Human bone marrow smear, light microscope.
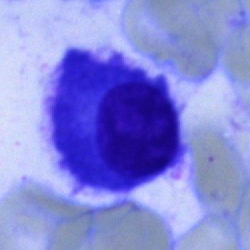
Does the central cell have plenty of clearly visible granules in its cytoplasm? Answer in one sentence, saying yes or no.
No, the cell shows no granules in its cytoplasm.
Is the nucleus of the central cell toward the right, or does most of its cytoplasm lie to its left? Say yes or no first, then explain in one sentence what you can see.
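Yes. The nucleus sits off-centre, toward the right side of the cell.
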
